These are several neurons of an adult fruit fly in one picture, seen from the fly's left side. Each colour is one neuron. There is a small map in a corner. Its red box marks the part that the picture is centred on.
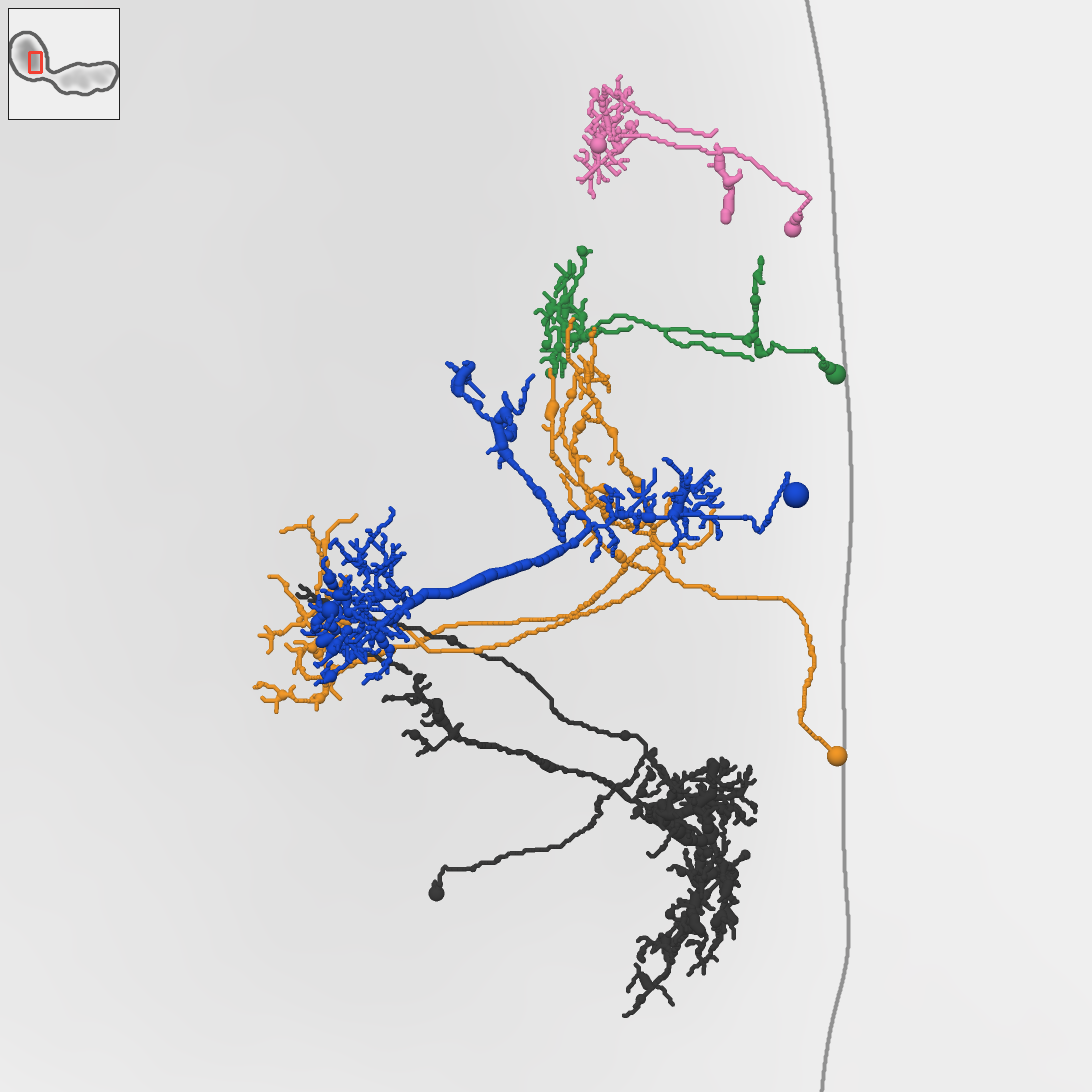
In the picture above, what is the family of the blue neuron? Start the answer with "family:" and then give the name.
family: Y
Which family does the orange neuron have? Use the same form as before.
family: Y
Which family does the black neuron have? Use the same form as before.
family: TmY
